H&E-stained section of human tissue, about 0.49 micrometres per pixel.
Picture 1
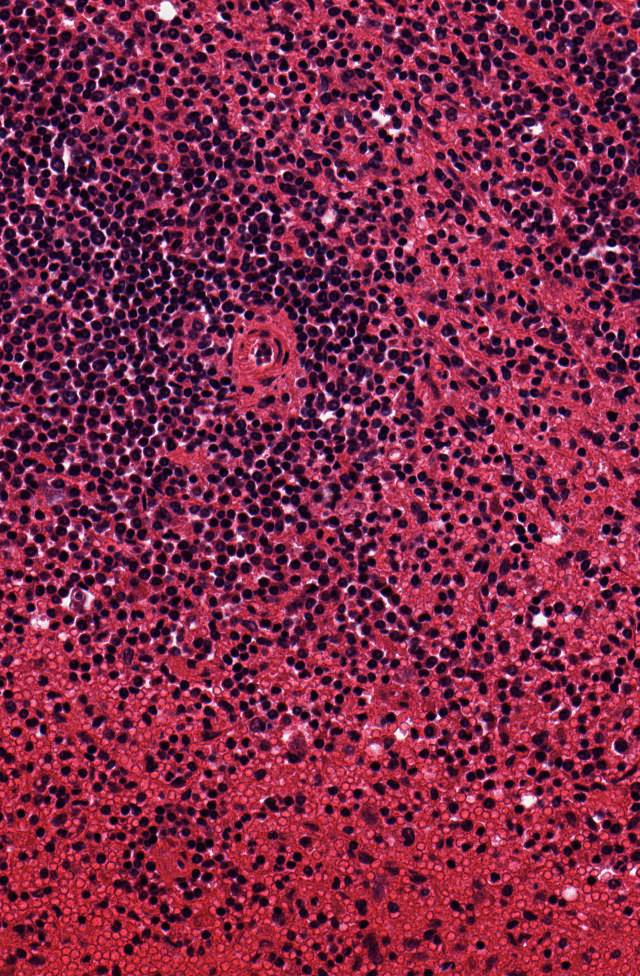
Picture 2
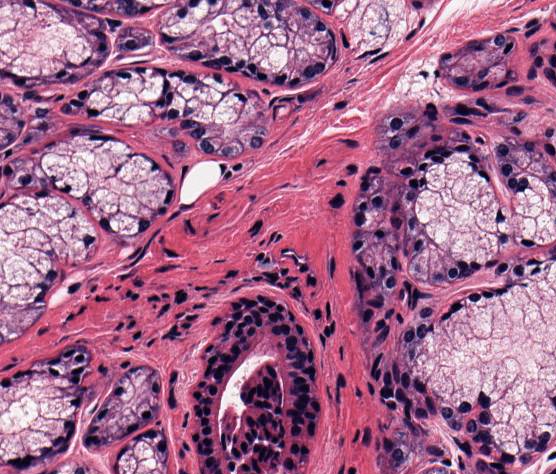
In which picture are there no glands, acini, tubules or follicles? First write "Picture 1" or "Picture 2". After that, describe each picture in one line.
Picture 1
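In picture 1: No epithelium, glands or fat cells are present anywhere in the field.
In picture 2: Rounded groups of pale acini fill most of the field, separated by bands of pink fibrous stroma.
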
